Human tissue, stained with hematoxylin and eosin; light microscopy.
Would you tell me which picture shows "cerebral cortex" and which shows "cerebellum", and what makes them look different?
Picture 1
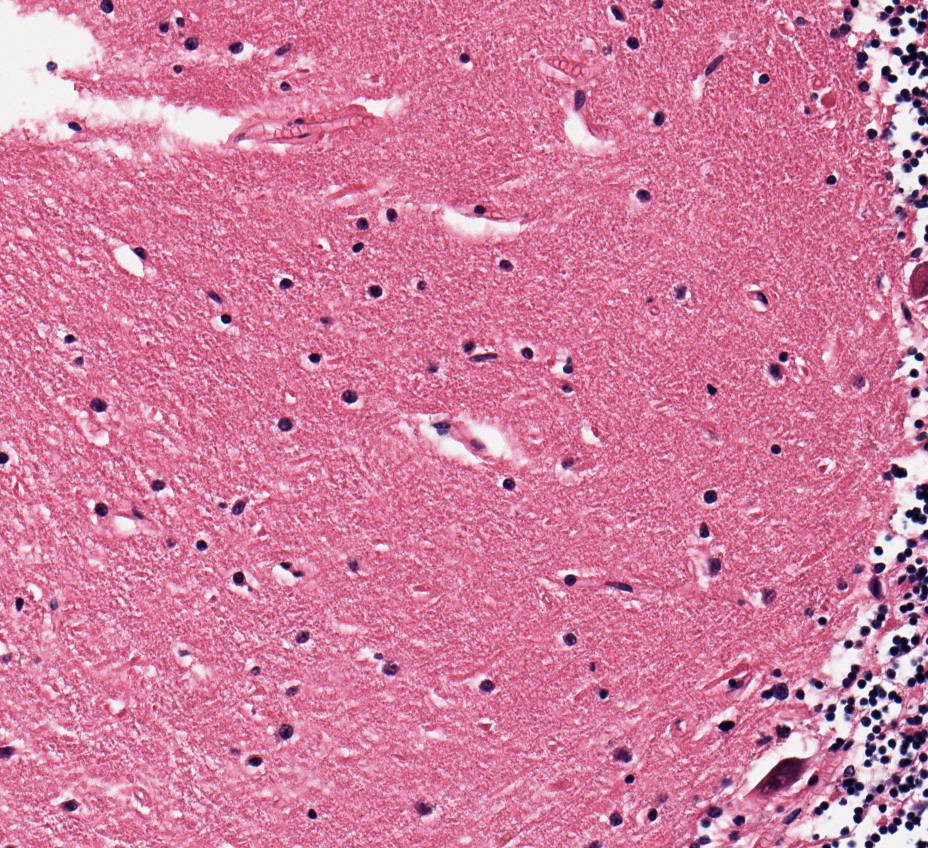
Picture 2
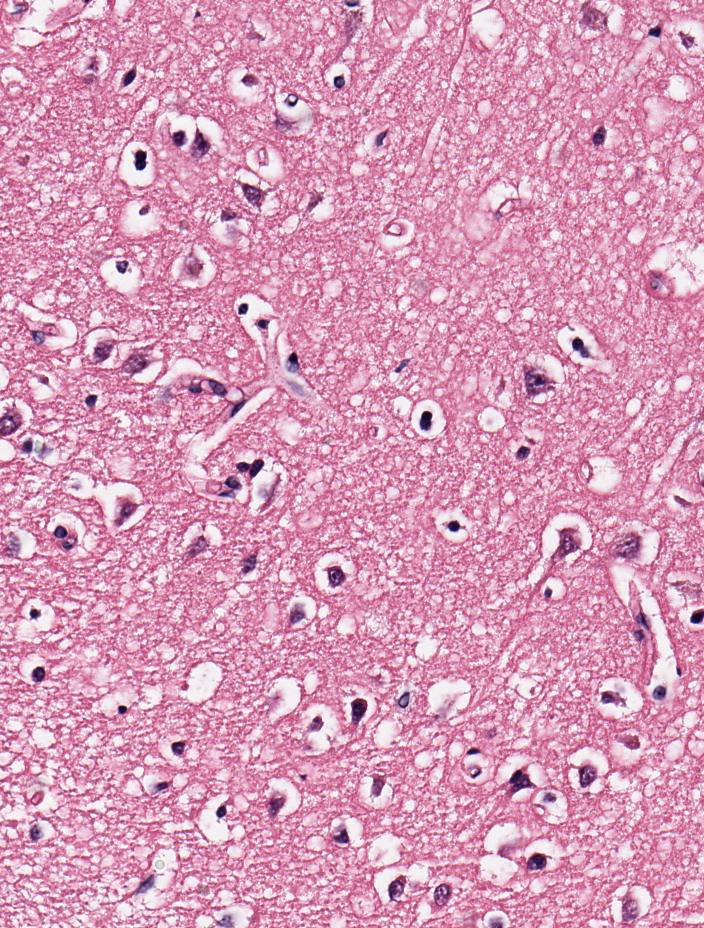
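In this pair, cerebellum appears in picture 1 and cerebral cortex in picture 2. Picture 1 is mostly a pale pink, finely fibrillary background with sparse nuclei, and a band of densely packed small round dark-blue nuclei runs along its right edge.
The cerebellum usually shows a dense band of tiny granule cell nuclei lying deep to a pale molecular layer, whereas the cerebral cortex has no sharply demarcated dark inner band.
The scattered nuclei in the pink background of picture 1 are small, round and dark, many sitting in a clear halo. Picture 2 shows single scattered cells forming no glands, tubules or epithelial layer, in a fibrillary pink meshwork riddled with small round clear vacuoles. Thin-walled branching capillaries with clear spaces around them run through its left centre and lower right.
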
